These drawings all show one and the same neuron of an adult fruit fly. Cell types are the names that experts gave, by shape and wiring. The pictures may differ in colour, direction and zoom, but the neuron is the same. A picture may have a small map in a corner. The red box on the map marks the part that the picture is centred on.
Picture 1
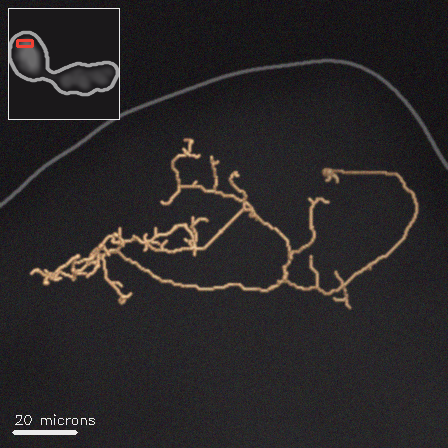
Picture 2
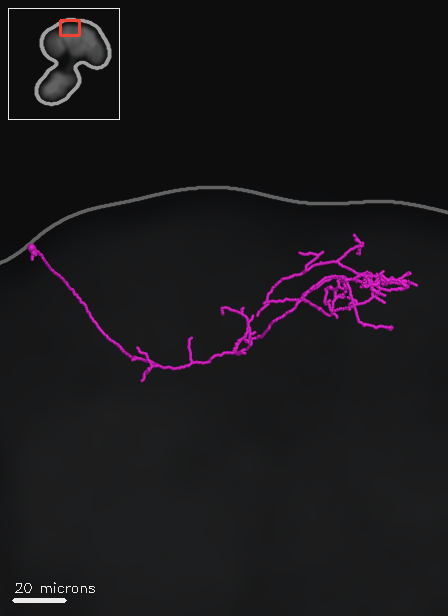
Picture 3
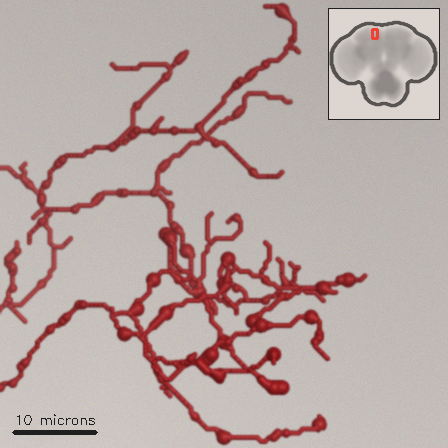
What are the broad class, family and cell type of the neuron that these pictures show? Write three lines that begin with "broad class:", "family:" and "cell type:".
broad class: central-brain intrinsic neuron
family: hemilineage SLPad1_posterior
cell type: SIP045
